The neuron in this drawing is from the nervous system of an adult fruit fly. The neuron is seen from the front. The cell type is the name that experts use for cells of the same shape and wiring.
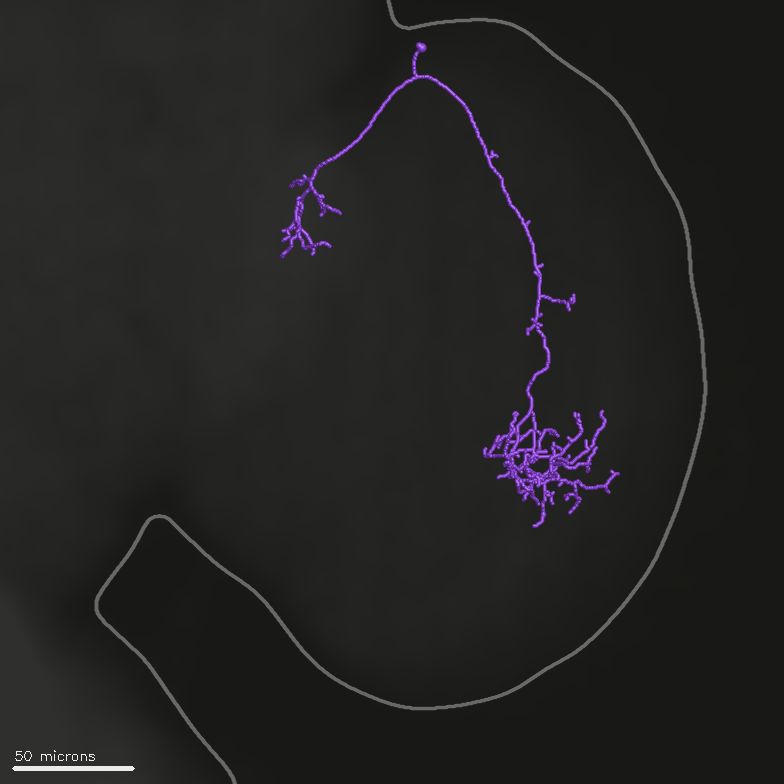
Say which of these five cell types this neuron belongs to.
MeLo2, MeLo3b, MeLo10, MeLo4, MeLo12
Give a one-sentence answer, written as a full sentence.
The cell type name MeLo3b applies to this neuron.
